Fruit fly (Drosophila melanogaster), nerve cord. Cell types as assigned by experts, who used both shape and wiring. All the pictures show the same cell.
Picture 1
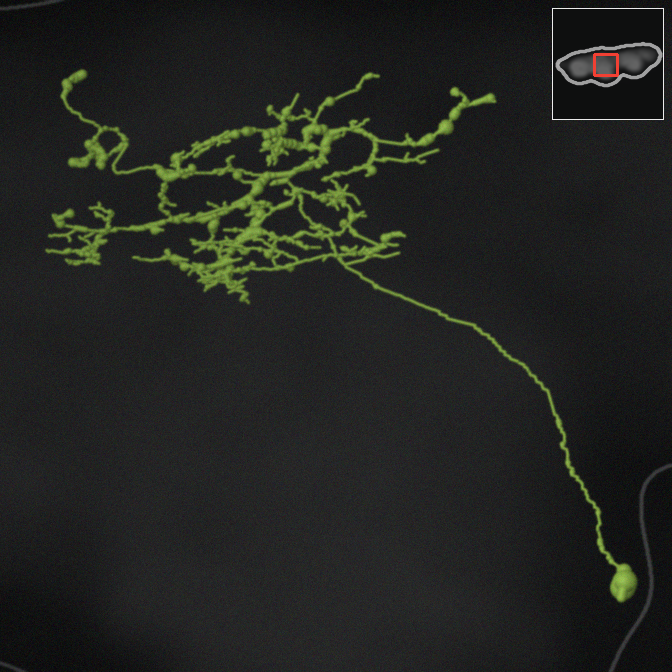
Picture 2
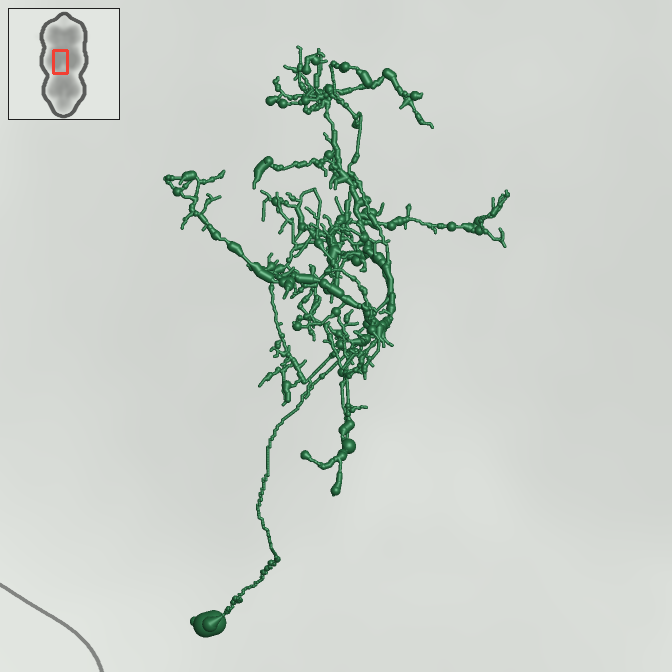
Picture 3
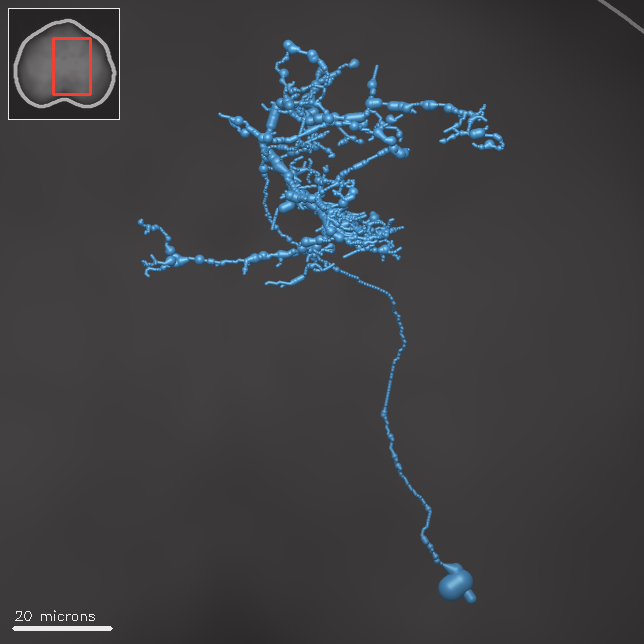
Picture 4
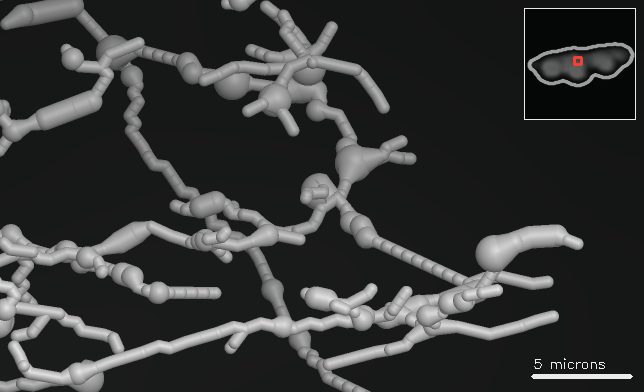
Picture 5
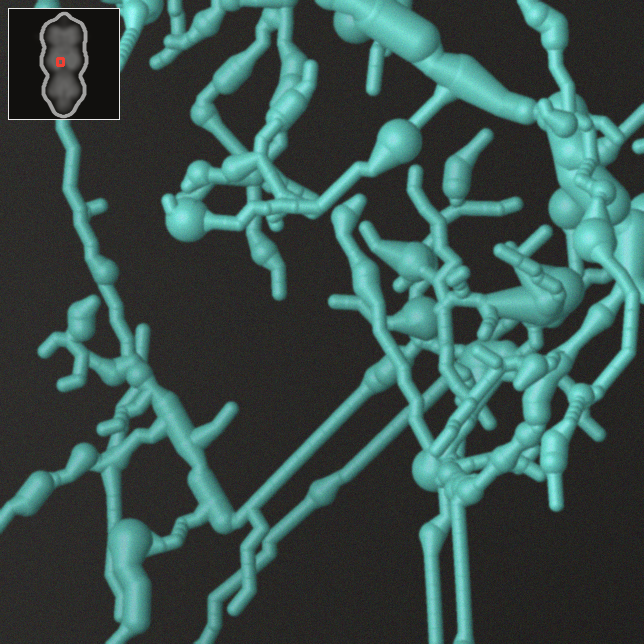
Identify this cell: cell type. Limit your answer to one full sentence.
The cell type this neuron represents is IN12A054.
